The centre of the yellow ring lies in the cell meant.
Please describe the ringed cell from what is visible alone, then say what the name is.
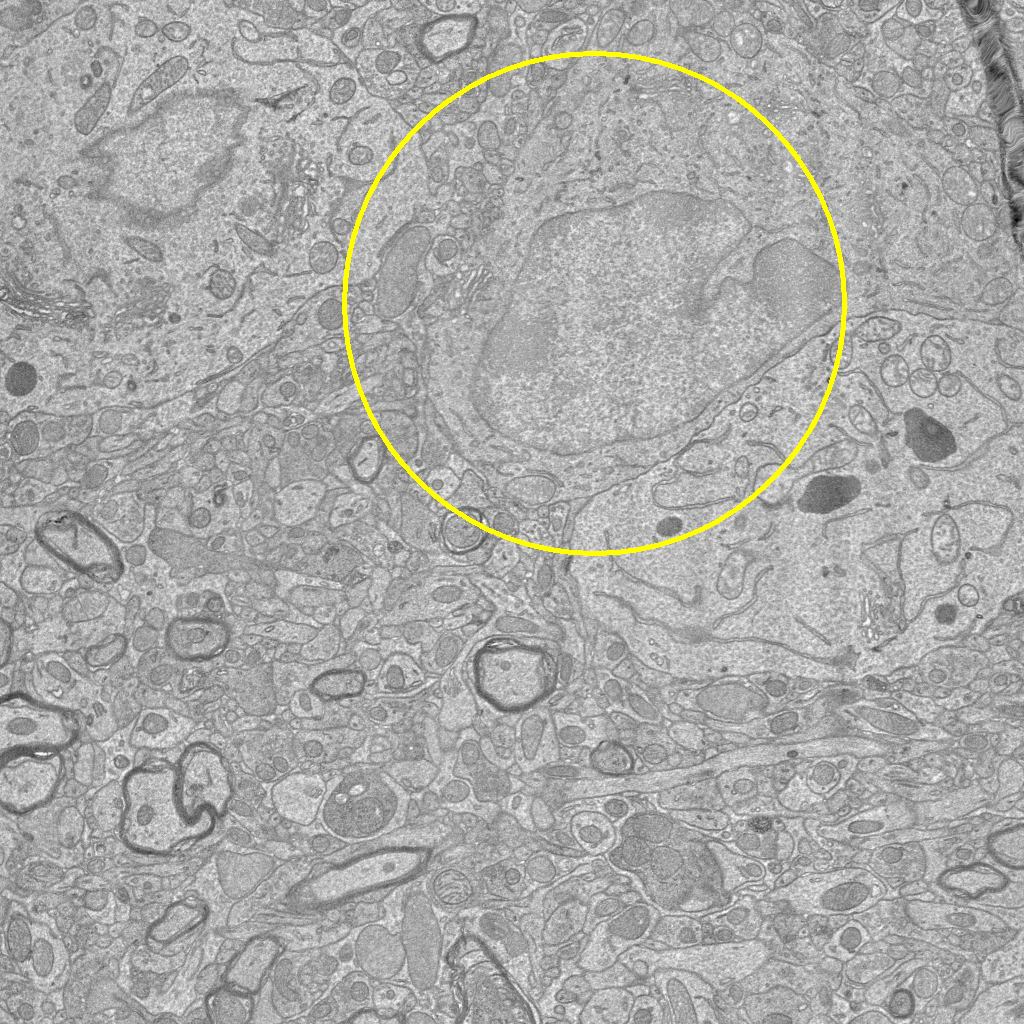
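Here the nucleus is large and elongated, its long axis running lower left to upper right. There's one deep notch in the nuclear envelope near the upper right end. Chromatin is mostly pale and finely granular, just a few faintly darker patches, and no thick dark band lines the inside of the envelope. It's an oligodendrocyte.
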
